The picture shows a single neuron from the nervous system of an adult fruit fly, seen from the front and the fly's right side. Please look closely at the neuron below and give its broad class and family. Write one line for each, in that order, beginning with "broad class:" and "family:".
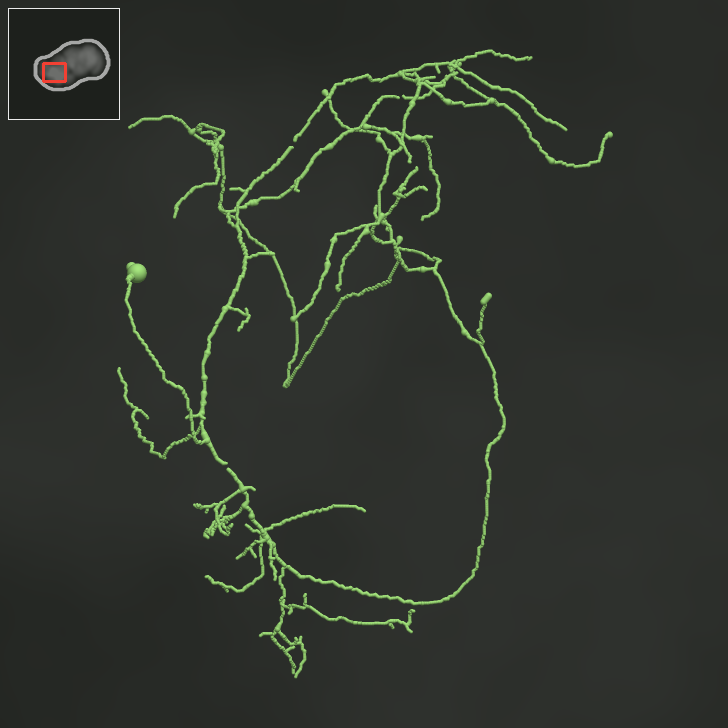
broad class: nerve-cord intrinsic neuron
family: hemilineage 17A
